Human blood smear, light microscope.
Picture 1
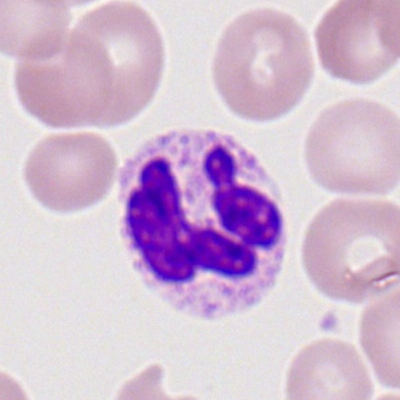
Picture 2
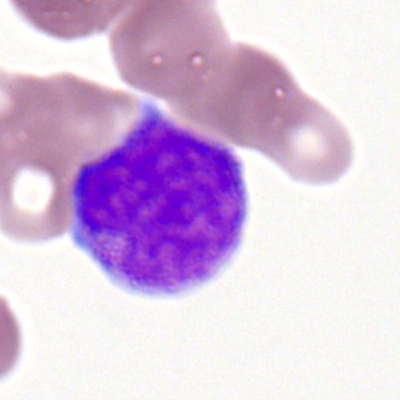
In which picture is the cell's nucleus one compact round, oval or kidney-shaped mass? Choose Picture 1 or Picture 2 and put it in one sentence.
The cell shown in Picture 2 has a single undivided, compact round, oval or kidney-shaped nucleus.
